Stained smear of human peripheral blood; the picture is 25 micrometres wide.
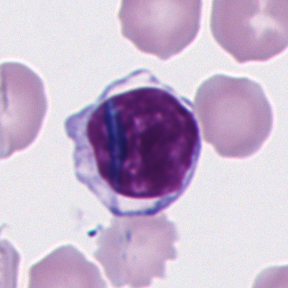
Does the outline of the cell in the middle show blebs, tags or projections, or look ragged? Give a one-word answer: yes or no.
Yes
